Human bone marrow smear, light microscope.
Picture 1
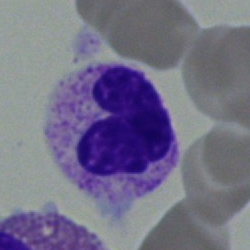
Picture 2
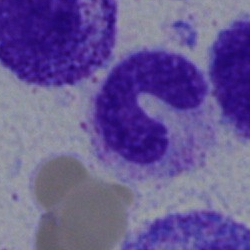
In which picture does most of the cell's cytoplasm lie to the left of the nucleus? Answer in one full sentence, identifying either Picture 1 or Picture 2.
It is picture 1 in which the nucleus lies toward the right of the cell.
